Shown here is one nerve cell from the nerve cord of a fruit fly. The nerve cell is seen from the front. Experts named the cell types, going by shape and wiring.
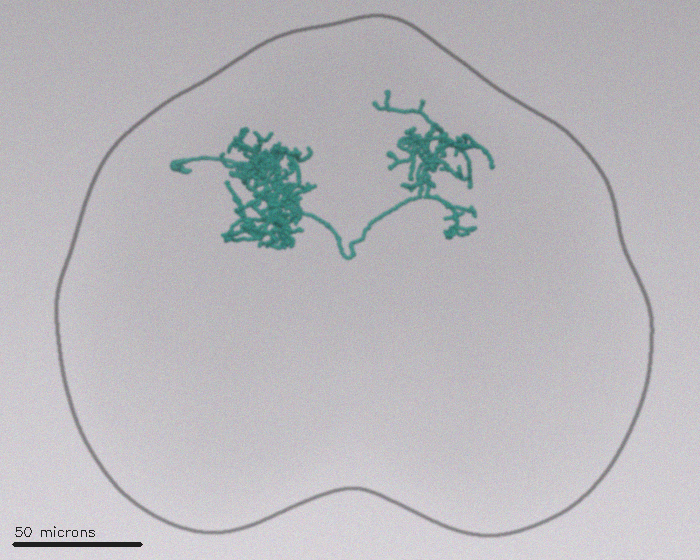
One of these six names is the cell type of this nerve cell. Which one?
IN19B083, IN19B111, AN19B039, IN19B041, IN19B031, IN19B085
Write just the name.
IN19B111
